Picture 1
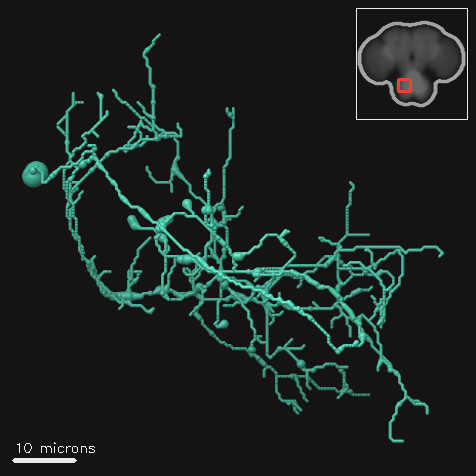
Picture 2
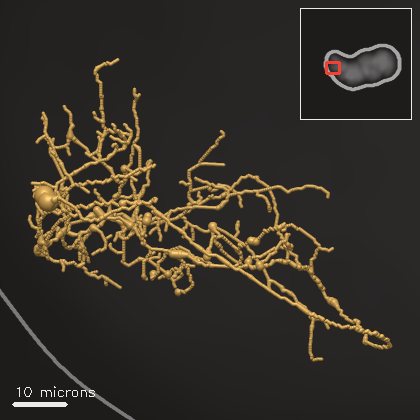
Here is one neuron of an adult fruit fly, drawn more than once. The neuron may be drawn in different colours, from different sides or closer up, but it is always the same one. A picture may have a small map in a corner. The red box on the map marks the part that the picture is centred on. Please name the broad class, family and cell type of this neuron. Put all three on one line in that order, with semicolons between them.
nerve-cord intrinsic neuron; hemilineage 09A; IN09A084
